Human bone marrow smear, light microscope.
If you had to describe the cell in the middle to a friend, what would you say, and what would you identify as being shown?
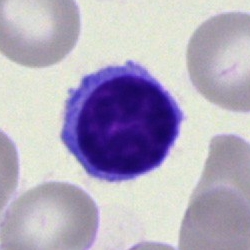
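Chromatin in this cell is dense, dark purple and coarsely clumped. A thin blue rim of cytoplasm runs around the nucleus, reaching its greatest width on the left side of the cell. The outline is slightly ragged, most noticeably along the upper left edge. It is a lymphocyte.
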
